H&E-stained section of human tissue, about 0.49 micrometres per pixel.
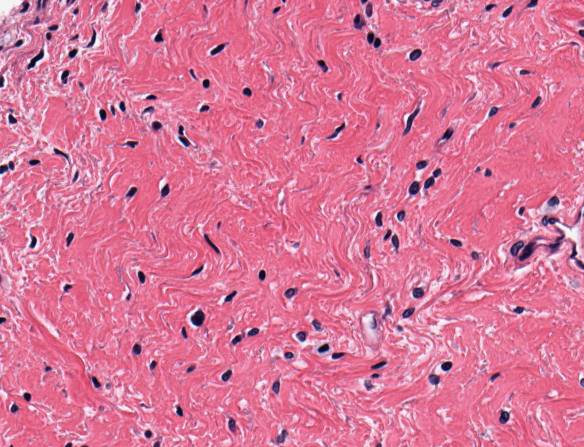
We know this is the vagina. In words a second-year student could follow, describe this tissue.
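Dense pink-staining collagen fills the whole field. Nuclei: small, dark and oval to spindle-shaped. Distribution: sparse, scattered fairly evenly across the field. Cytoplasm: scant, and barely distinct from the surrounding collagen.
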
